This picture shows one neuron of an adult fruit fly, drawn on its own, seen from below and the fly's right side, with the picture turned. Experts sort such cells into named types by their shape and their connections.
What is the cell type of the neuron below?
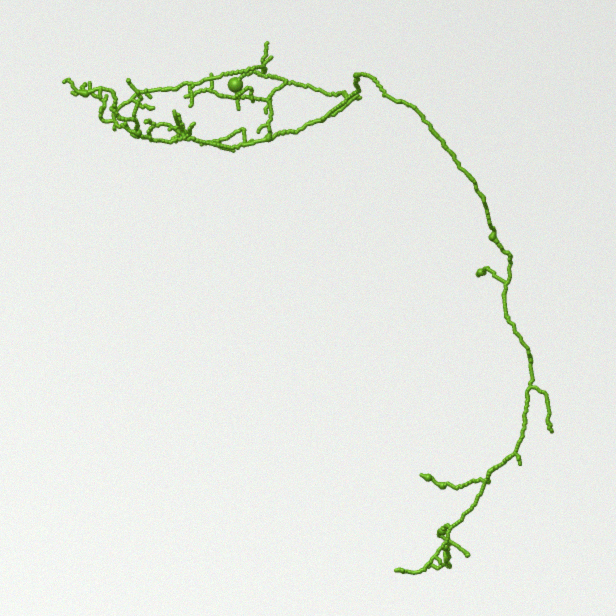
LoVP9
